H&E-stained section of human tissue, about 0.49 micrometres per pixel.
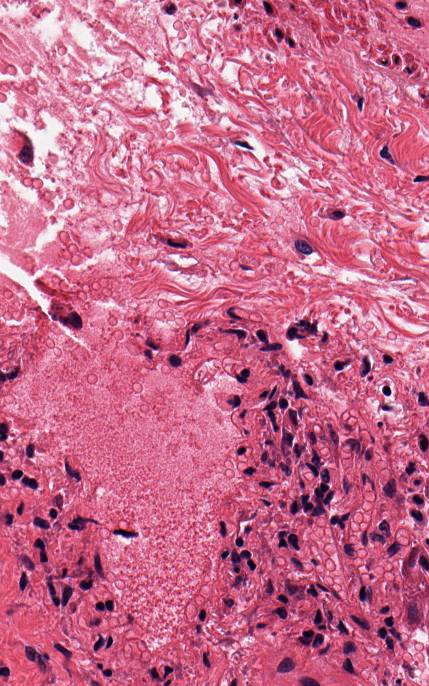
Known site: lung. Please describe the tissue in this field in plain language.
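Overall split: mainly fibrous tissue in the upper half, a more cellular lower half. Upper collagen bundles: wavy and eosinophilic, with sparse nuclei between them. Lower left centre: a pale pink, finely granular area with hardly any nuclei.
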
